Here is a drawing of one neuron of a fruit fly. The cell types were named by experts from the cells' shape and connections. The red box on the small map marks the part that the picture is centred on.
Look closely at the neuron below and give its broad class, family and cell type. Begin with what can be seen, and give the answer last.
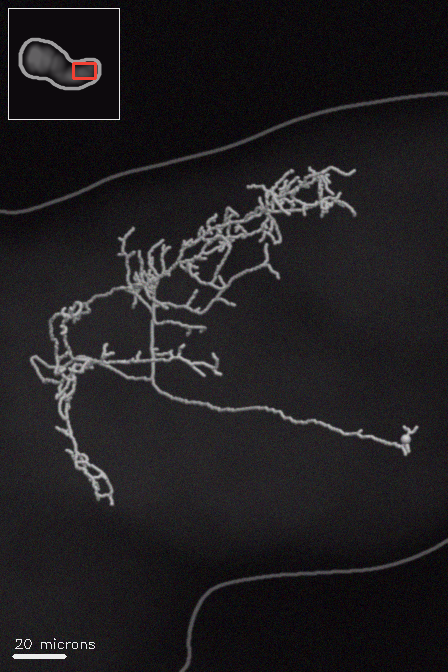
From left to right in the picture it spans about 150 microns. Dozens of branch ends can be seen. Its broad class is nerve-cord intrinsic neuron. Its family is hemilineage 06B. Its cell type is IN06B033.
